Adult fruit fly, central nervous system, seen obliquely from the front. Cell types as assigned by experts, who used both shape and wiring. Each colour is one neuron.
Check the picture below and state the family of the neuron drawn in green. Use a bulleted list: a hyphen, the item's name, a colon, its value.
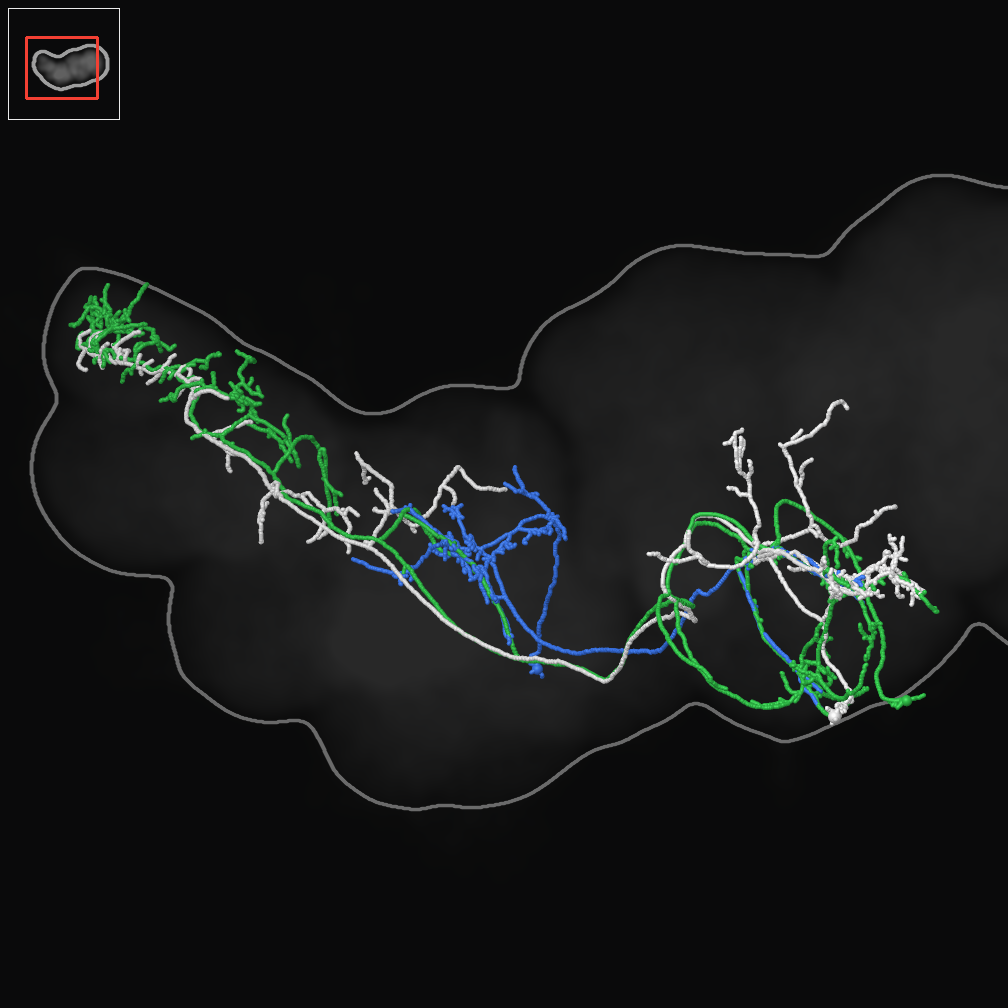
- family: DNge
